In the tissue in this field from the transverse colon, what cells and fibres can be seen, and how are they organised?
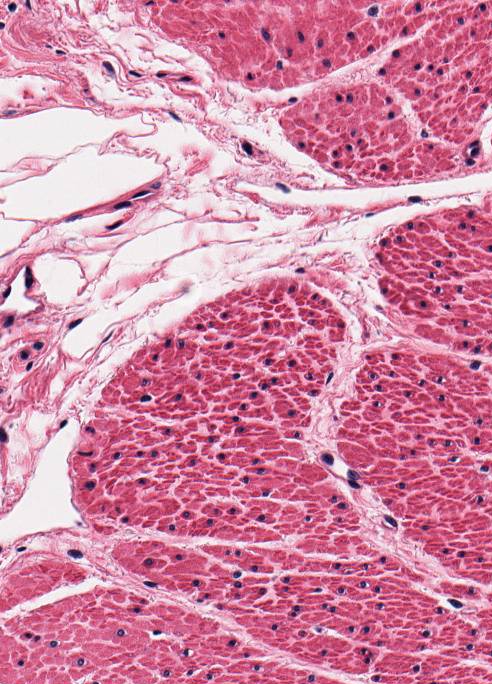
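Large muscle bundles, separated by connective tissue bands, make up most of the field. The cells in them are mostly cross-sectioned: small polygonal pink profiles, cytoplasm deep pink-red. Loose, pale pink connective tissue with scattered elongated nuclei fills the upper left.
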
